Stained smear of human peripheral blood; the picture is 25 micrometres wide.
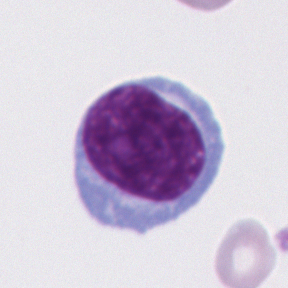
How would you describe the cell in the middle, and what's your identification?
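The cell is roughly round and about 13 micrometres across, with a slightly uneven edge at the lower left. Its nucleus is oval, about 11 by 9 micrometres, without indentation or lobes, and it fills about 60% of the cell's area. The surrounding rim of cytoplasm is widest below and to the left of the nucleus. At the upper right of the nucleus, a paler crescent of cytoplasm lies against it. This is a typical lymphocyte.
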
